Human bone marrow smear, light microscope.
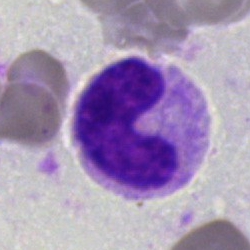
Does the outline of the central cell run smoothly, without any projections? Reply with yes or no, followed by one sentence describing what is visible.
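Yes. The cell outline is round and smooth.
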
